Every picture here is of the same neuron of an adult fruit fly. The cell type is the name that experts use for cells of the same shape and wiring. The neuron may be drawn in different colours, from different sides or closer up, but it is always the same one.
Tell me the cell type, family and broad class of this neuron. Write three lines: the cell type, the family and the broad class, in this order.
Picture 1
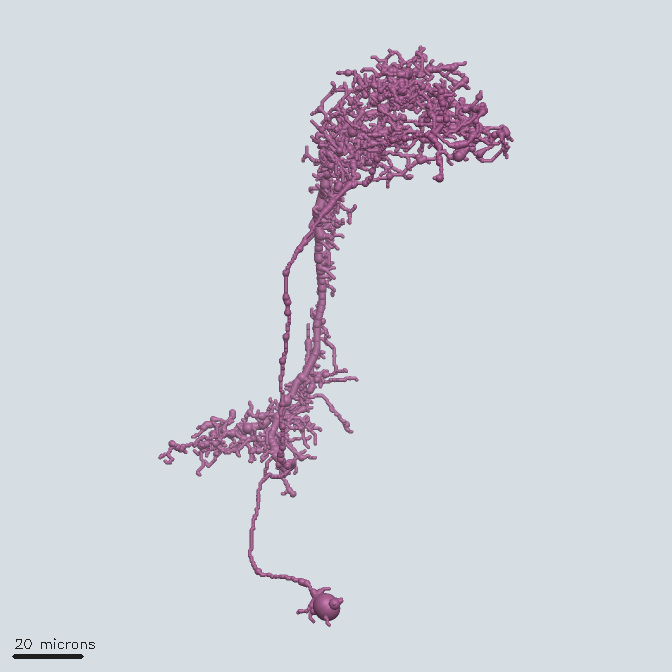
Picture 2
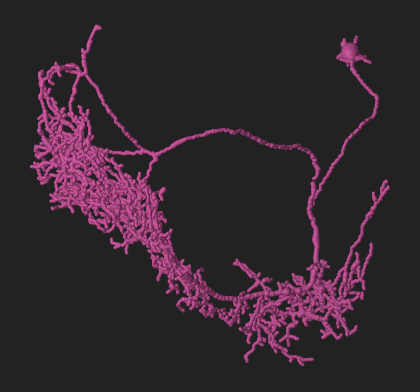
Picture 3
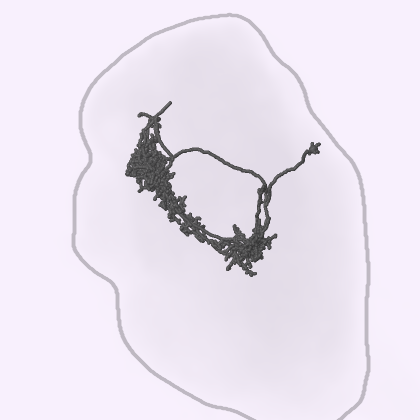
LAL142
hemilineage VLPp&l1_posterior
central-brain intrinsic neuron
